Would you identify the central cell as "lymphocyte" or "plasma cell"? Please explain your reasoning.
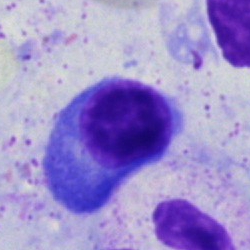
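That's a plasma cell. Its cytoplasm is abundant and deep blue, and its nucleus sits off-centre toward the upper right.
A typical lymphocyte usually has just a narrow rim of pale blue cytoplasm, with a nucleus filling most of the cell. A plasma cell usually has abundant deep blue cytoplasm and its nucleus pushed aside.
There's also a paler zone next to the lower-left side of the nucleus, and no granules show.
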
